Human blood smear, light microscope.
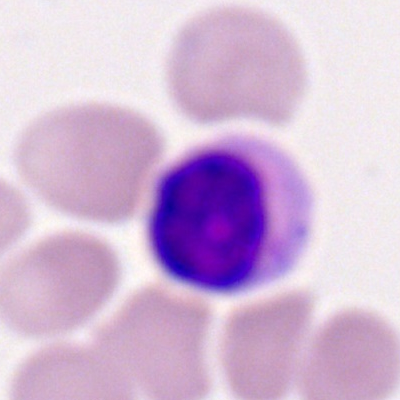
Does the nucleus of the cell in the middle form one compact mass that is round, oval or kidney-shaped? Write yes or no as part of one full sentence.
Yes, the nucleus is one compact round, oval or kidney-shaped mass, not lobed or folded.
